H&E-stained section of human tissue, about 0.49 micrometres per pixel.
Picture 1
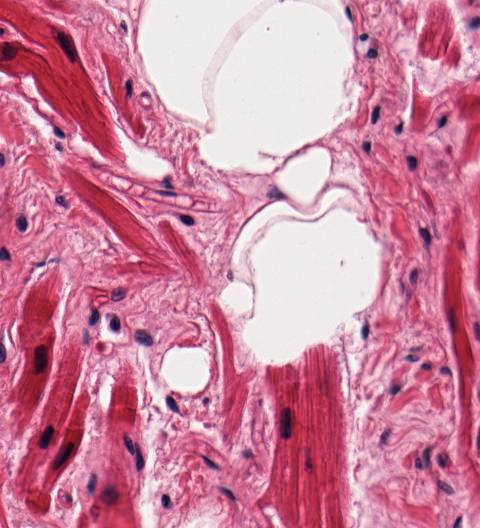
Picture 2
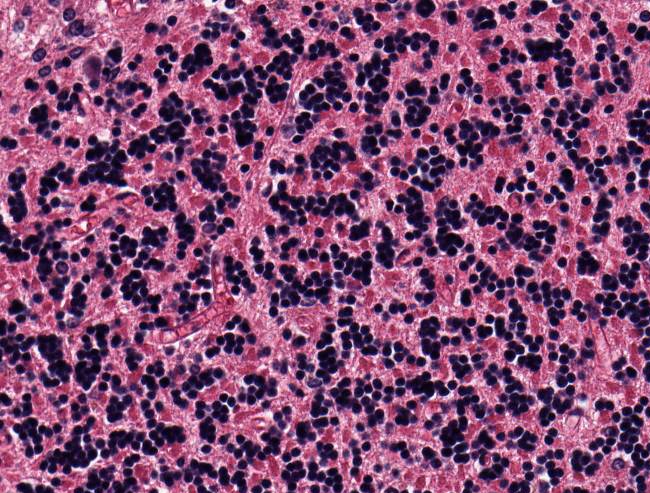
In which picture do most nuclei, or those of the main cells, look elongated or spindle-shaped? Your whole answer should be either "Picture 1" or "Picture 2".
Picture 1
